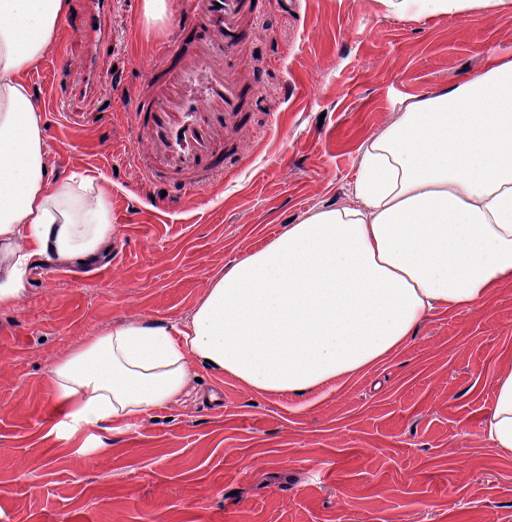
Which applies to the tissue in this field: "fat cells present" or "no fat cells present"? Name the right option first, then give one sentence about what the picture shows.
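Fat cells present. Adipocytes show as large empty polygonal spaces outlined by thin membranes, mostly in the centre and right of the field.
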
